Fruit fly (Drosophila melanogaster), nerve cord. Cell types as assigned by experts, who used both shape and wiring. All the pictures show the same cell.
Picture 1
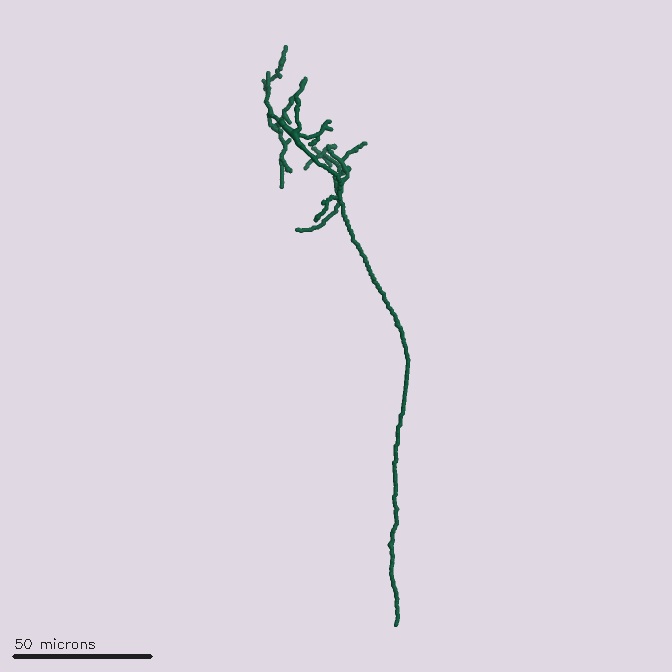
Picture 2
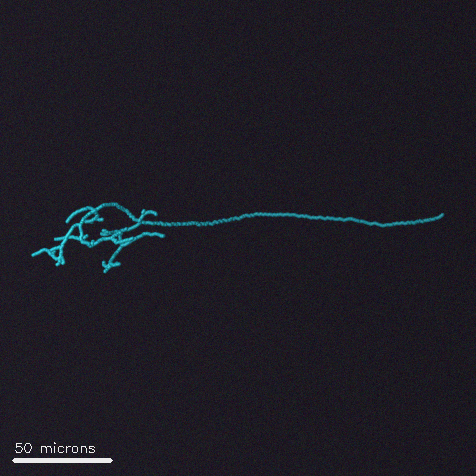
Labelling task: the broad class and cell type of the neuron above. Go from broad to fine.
sensory neuron entering the nerve cord; SNxx15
